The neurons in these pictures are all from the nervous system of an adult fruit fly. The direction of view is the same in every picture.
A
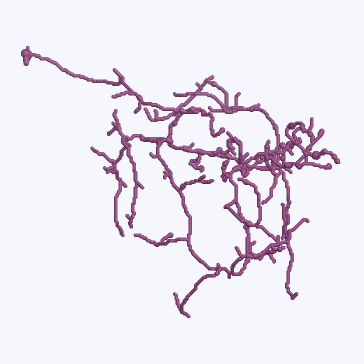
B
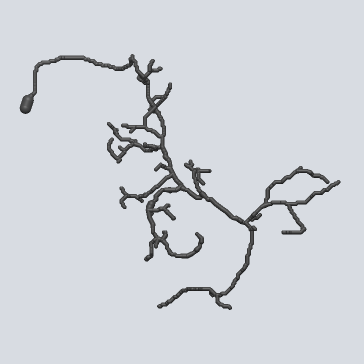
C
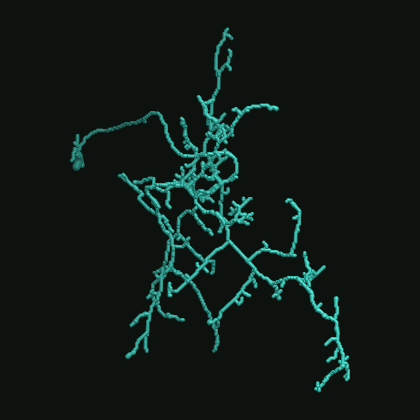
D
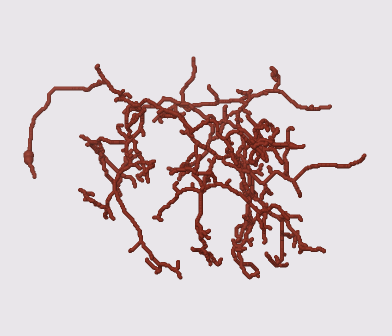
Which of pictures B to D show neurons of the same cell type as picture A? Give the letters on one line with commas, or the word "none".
D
